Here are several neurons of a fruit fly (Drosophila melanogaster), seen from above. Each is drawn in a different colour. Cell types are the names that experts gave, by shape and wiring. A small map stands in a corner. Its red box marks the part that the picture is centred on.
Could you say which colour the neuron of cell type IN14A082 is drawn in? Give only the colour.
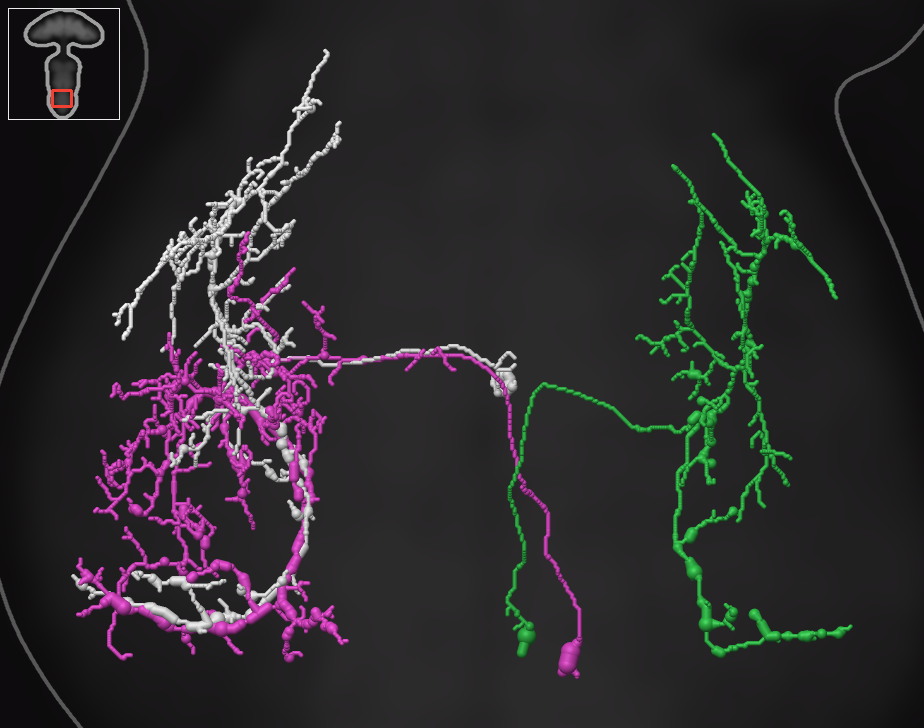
green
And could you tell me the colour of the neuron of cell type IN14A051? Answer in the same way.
white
